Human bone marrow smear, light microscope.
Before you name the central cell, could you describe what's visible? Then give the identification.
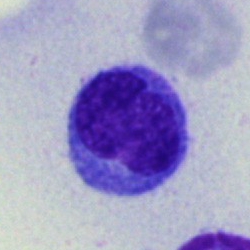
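You'll see a round, smooth outline. A deep cleft runs down from the top edge of the nucleus and folds it. The nucleus fills most of the cell but leaves a rim of cytoplasm, widest along the lower left side. So it's a monocyte.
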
